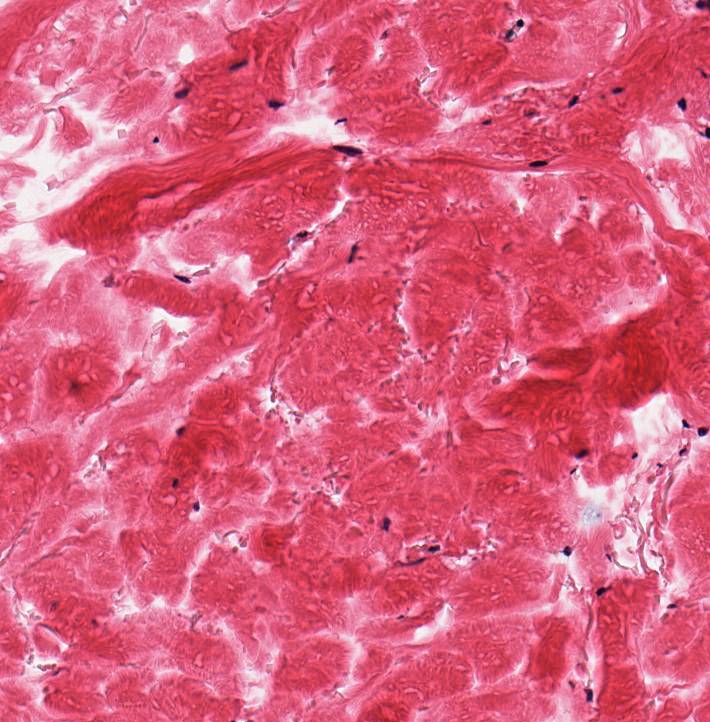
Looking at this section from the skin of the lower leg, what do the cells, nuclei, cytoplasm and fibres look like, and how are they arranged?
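Let me trace the bundles first: one, cut lengthwise, runs diagonally across the upper left. A second lengthwise bundle, darker, sits at the right side just above the middle. The nuclei seem sparse, small and dark, mostly elongated. Stroma between the fibres is scant, only thin pale clefts with a few wispy strands.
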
